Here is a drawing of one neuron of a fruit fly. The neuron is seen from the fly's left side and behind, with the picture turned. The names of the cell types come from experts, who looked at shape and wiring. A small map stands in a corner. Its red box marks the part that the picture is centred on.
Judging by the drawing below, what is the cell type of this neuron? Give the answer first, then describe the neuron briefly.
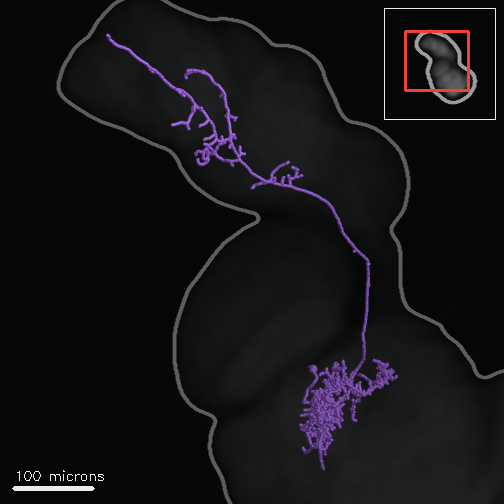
It is of cell type DNpe017. This is a descending neuron. The cell body can be seen at the bottom of the picture. From top to bottom in the picture it spans about 550 microns.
